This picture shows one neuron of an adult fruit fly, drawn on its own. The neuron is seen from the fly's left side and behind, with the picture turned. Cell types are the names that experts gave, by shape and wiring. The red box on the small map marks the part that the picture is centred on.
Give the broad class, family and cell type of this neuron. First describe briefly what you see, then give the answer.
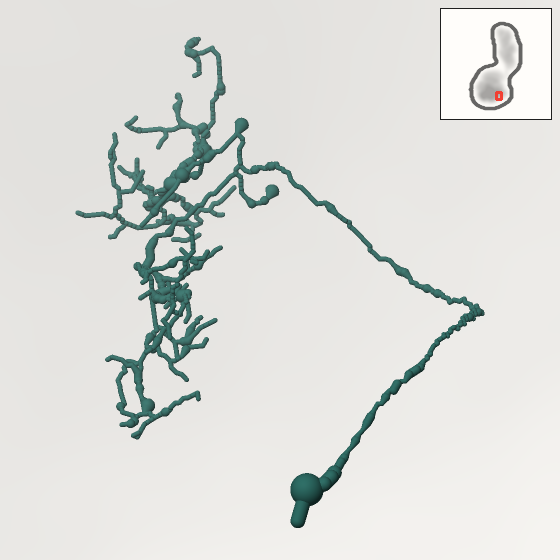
Its cell body lies at the bottom of the picture. Dozens of branch ends can be seen. Its broad class is central-brain intrinsic neuron. The family is hemilineage TRdm. The cell type is GNG408.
